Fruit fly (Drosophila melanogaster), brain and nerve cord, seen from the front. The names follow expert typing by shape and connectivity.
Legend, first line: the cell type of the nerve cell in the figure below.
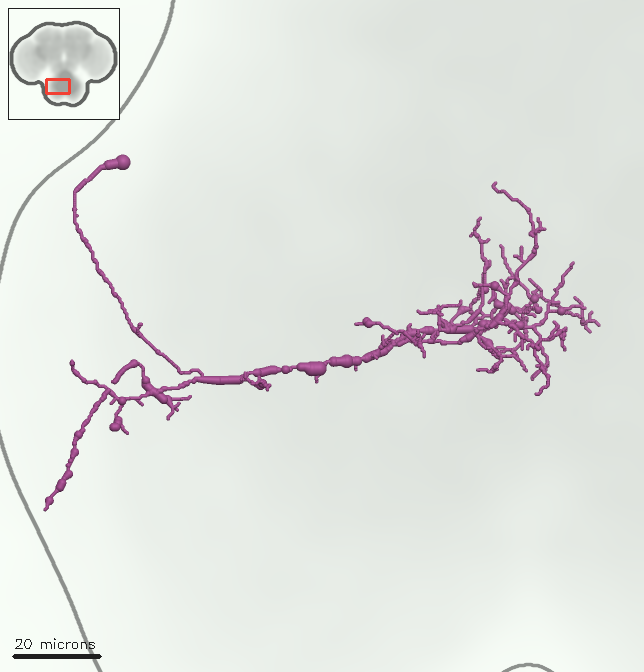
IN19A126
